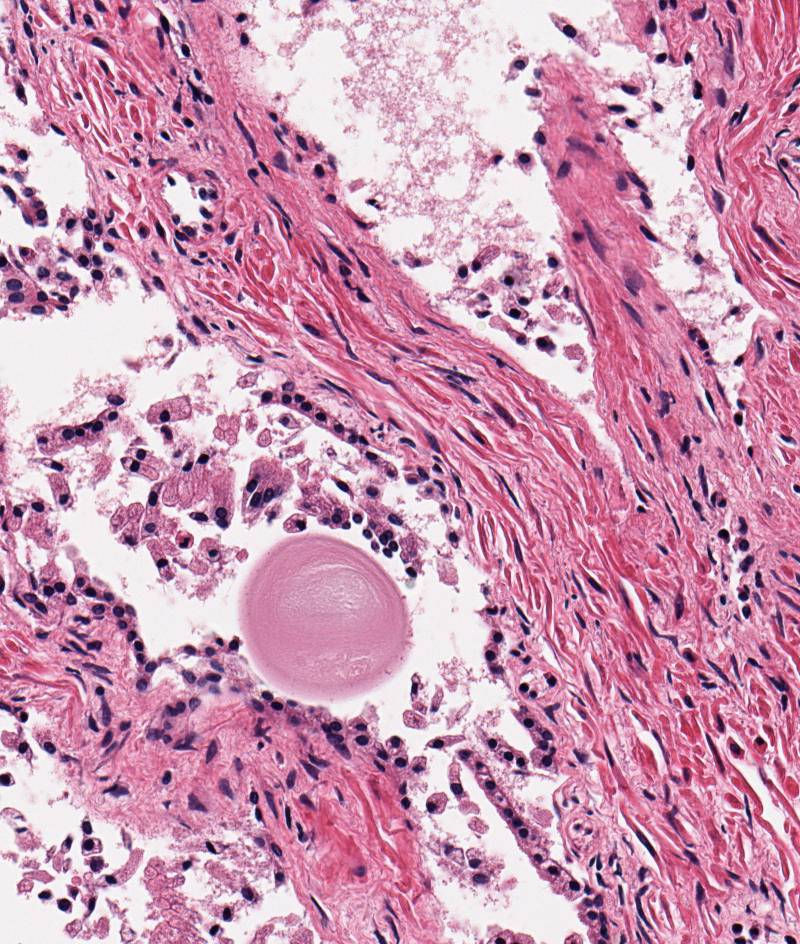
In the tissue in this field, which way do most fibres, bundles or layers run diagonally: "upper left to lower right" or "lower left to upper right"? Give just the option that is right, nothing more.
Upper left to lower right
